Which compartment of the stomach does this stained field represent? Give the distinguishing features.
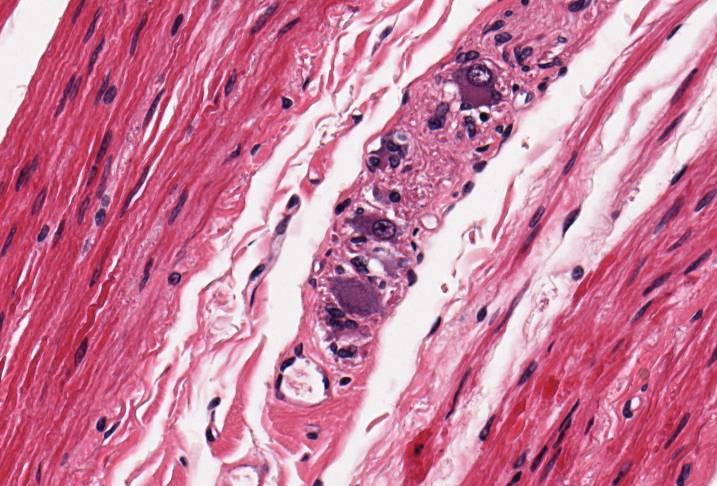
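Here the tissue is smooth muscle, its fibres with deeply pink cytoplasm and elongated nuclei lying along their length.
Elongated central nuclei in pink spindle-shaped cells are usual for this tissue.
An elongated cluster of cells lies in the centre, running parallel to the fibres and parted from the muscle on both sides by empty white clefts.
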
